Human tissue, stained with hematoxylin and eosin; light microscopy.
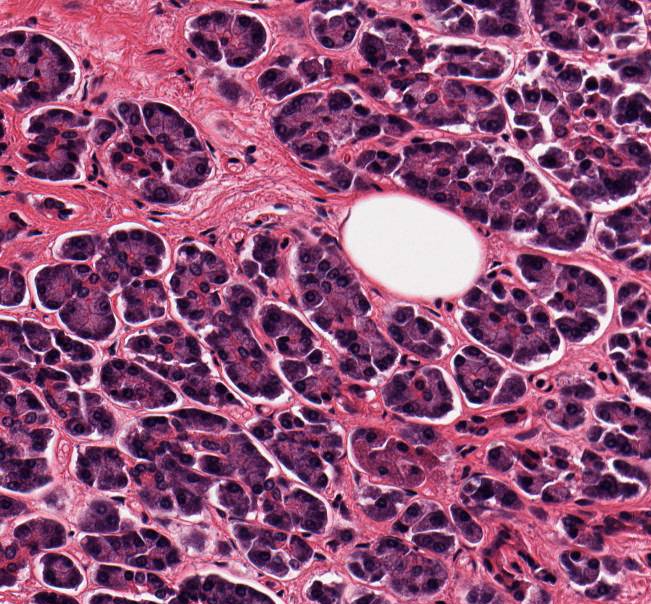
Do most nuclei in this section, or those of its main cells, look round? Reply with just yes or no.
Yes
